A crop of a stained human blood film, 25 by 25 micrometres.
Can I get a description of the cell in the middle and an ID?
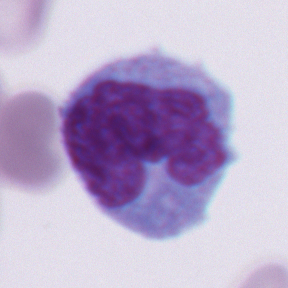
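First, the outline: roughly round, about 16 micrometres across, with a few small bumps along its upper edge. Next, the nucleus: a curved, folded mass about 14 by 12 micrometres, its notch opening downward, filling about 60% of the cell's area. Its chromatin is fine and lacy, in twisting strands rather than coarse dense clumps. Last, the widest band of cytoplasm lies below the nucleus. It is a monocyte.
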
